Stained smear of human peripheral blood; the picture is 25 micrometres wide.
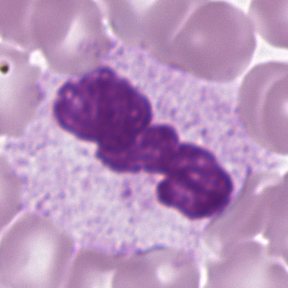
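Segmented neutrophil in a stained smear of human peripheral blood, light microscope. Nucleus a chain of three lobes running from upper left to lower right, linked by broad stretches of nucleus rather than thin threads. Chromatin dark purple, coarsely clumped; cytoplasm abundant, very pale lilac.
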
